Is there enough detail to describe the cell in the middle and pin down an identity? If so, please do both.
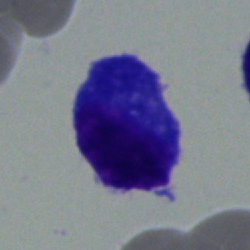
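In outline the cell is oval, longer from top to bottom than from side to side. A small tag of material projects from its lower edge. The entire cell stains a deep blue-purple. No distinct rim of paler cytoplasm is visible around the dark mass. It is a plasma cell.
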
